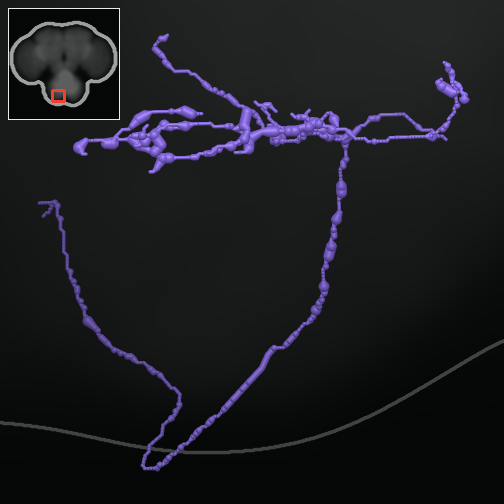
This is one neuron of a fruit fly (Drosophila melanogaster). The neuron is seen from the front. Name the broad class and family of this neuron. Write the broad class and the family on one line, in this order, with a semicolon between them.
sensory neuron entering the nerve cord; class mechanosensory tactile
